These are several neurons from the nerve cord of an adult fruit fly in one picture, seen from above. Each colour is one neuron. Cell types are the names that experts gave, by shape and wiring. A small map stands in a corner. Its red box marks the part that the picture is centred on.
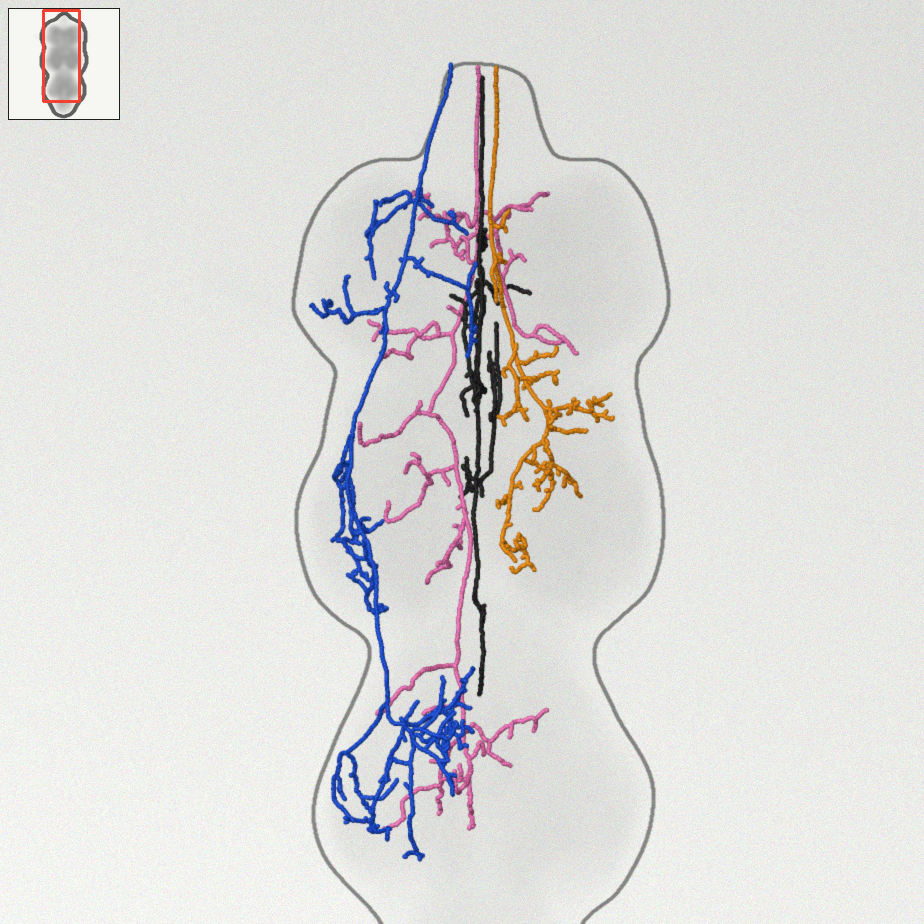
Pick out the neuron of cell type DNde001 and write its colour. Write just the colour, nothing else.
pink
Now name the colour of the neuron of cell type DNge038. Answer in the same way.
blue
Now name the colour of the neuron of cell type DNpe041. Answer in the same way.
black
